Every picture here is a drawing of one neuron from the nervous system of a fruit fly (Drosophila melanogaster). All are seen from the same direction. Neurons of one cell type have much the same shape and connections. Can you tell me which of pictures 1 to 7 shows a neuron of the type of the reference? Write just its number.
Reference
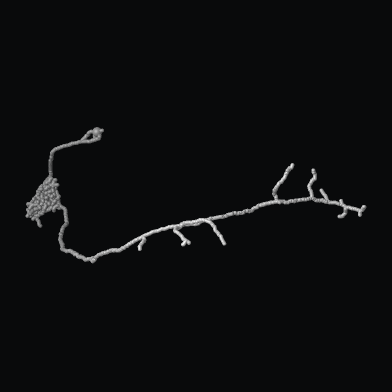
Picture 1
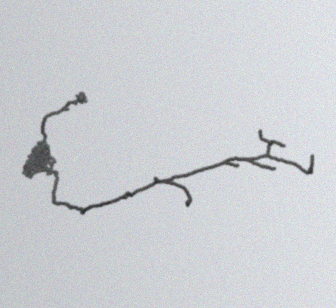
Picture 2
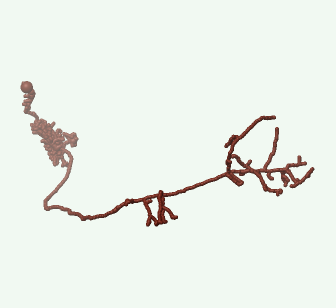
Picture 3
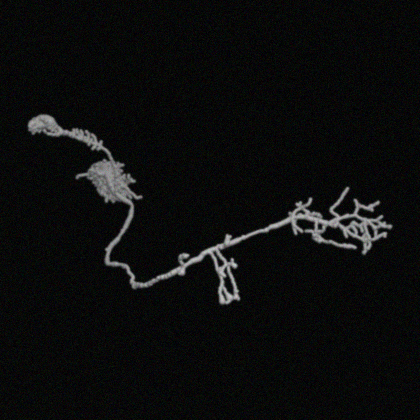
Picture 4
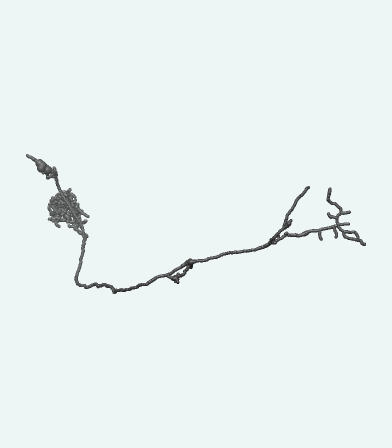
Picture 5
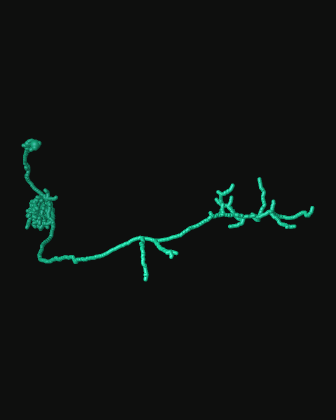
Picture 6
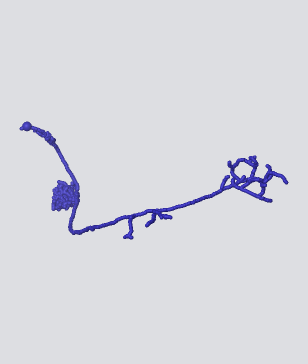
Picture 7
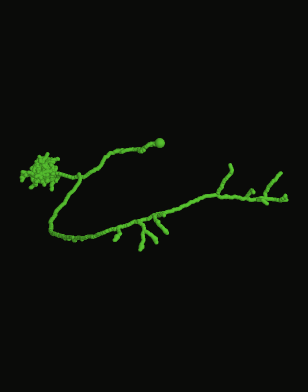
1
